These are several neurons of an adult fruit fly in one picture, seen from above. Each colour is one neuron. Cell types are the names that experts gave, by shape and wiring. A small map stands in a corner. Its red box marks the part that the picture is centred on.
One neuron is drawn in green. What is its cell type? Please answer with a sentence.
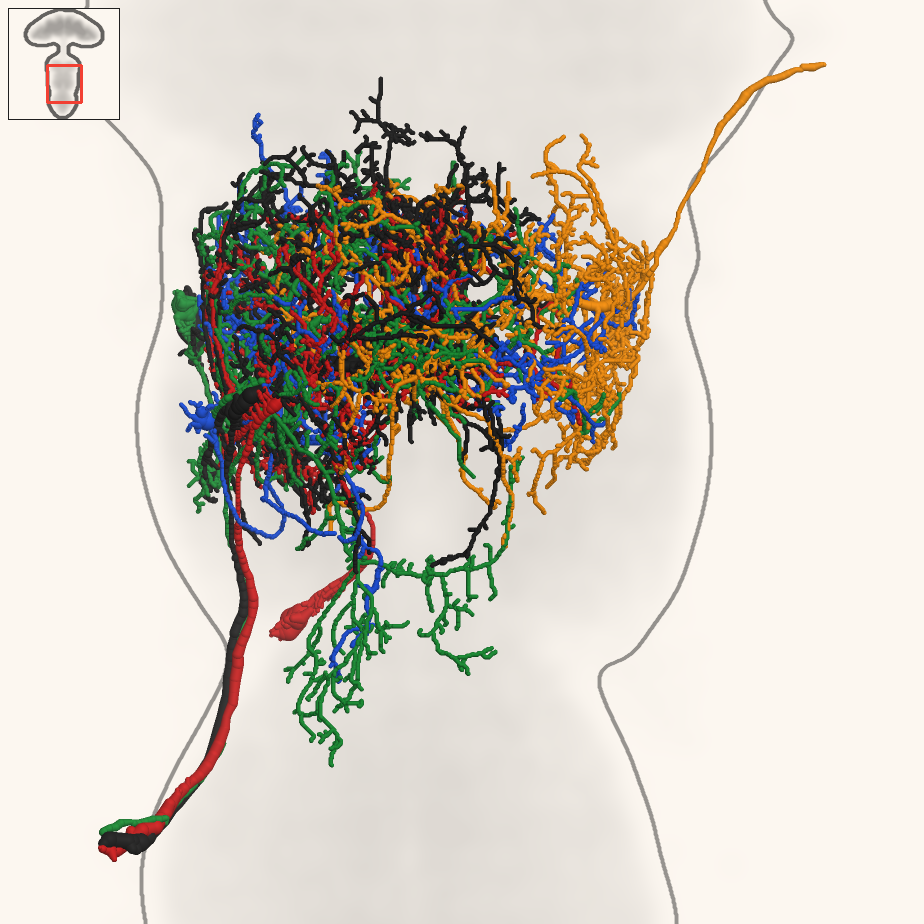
The cell type is ps2 MN.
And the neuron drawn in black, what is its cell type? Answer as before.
The cell type is MNwm36.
